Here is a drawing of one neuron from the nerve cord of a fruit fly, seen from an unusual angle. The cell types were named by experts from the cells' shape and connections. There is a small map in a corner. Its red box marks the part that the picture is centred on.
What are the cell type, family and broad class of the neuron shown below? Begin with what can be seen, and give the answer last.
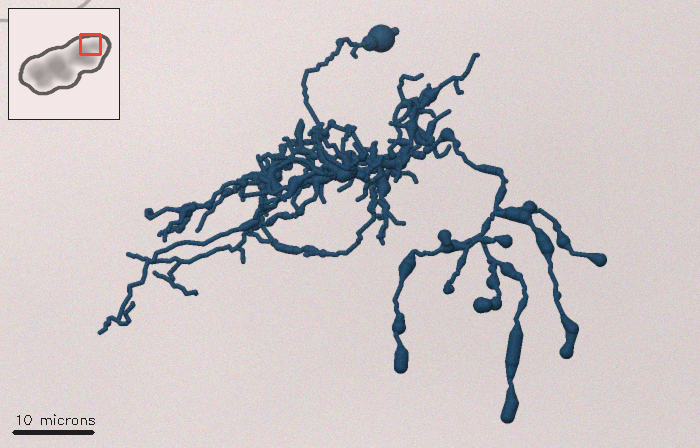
From left to right in the picture it spans about 65 microns. Dozens of branch ends can be seen. It is of cell type IN06A109. The family is hemilineage 06A. It is a nerve-cord intrinsic neuron.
